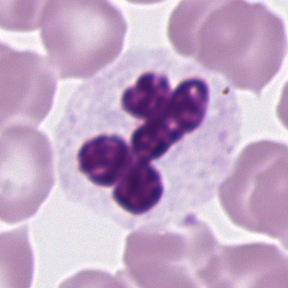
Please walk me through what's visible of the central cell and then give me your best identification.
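Starting from the outside, the outline runs round and smooth. Within it, the cytoplasm is abundant and pale lilac. The chromatin is dark purple and coarsely clumped, and I can't make out any nucleoli in the nucleus. It is a segmented neutrophil.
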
